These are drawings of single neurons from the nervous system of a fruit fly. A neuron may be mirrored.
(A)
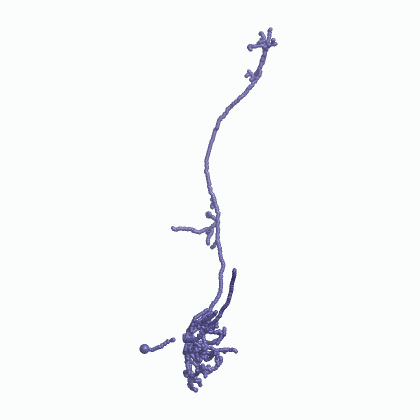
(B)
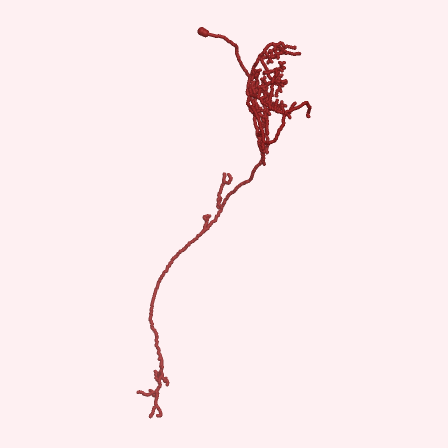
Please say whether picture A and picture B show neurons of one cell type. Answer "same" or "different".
same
